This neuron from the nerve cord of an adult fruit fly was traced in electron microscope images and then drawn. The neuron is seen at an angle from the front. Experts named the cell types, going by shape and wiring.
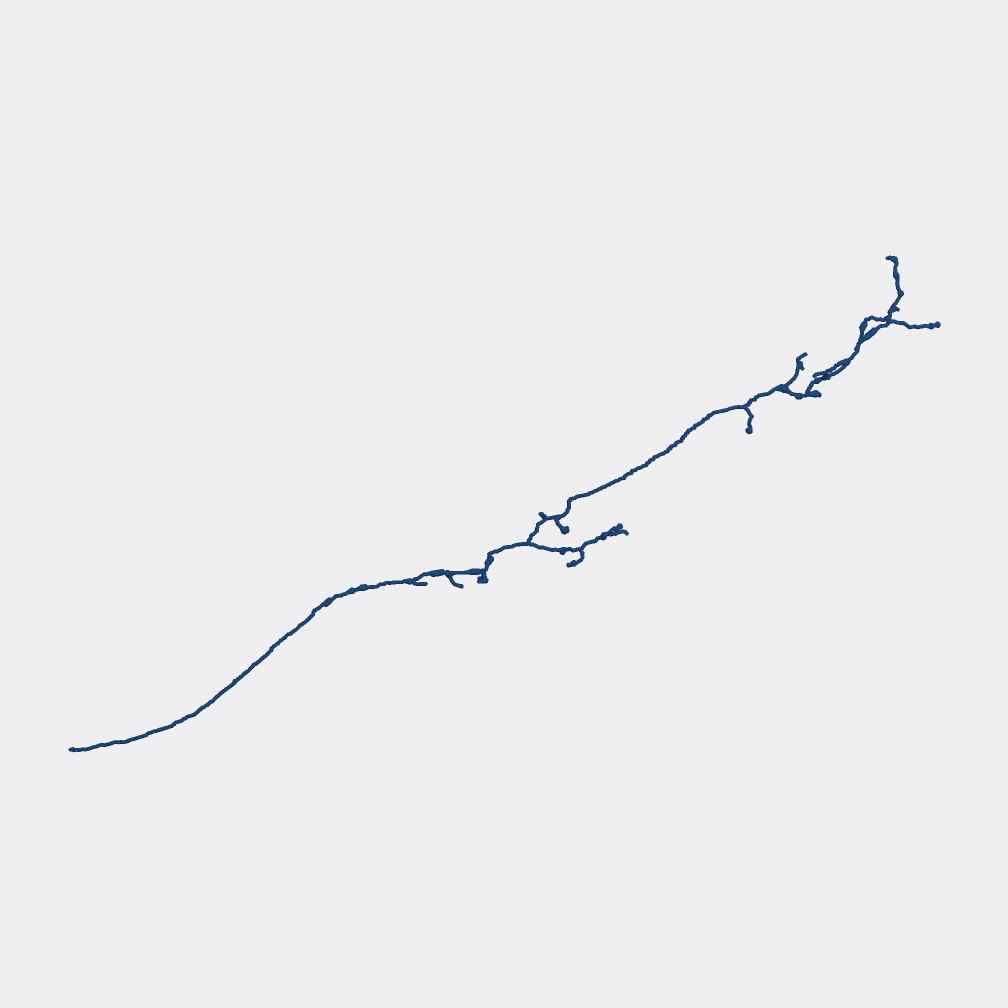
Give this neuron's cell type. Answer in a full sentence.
The cell type is DNg36_a.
